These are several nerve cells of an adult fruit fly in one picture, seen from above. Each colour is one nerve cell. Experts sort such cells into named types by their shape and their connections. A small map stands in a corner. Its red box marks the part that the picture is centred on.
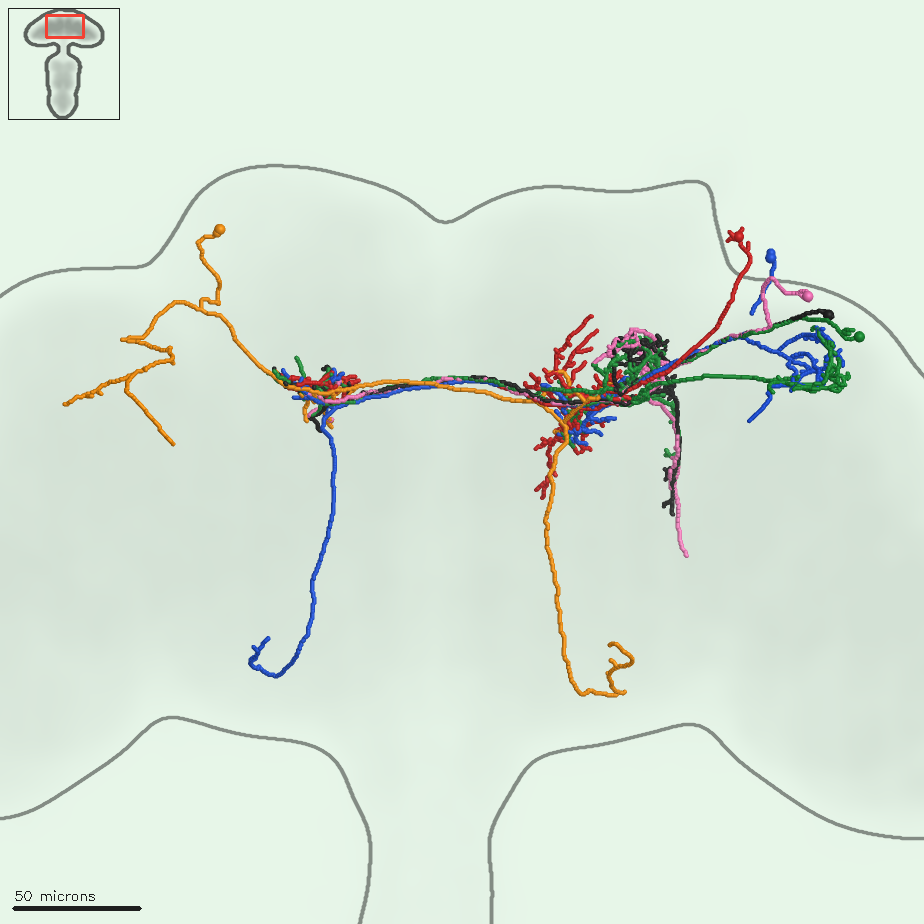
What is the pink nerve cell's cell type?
LAL086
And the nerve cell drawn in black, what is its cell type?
LAL087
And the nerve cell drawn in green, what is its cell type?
AOTU037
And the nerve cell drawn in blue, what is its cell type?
AOTU039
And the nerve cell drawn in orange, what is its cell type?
AOTU040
